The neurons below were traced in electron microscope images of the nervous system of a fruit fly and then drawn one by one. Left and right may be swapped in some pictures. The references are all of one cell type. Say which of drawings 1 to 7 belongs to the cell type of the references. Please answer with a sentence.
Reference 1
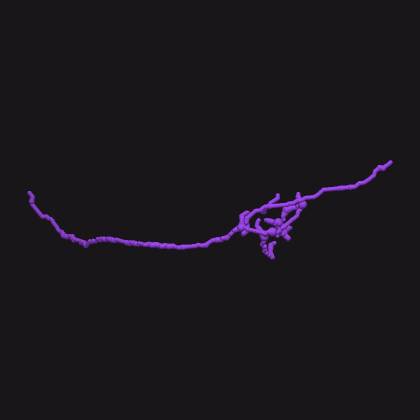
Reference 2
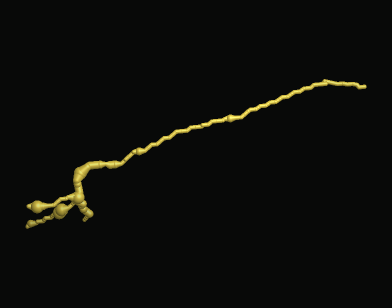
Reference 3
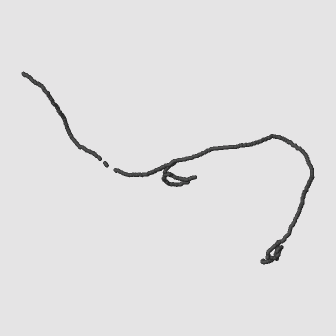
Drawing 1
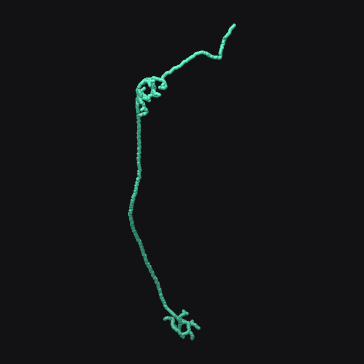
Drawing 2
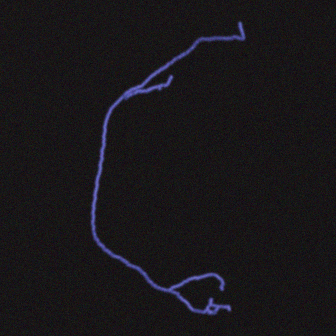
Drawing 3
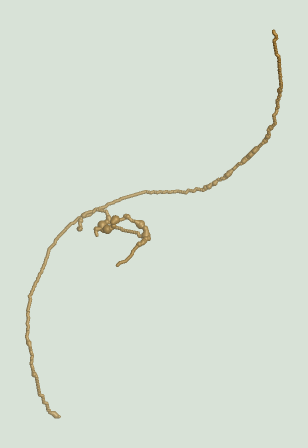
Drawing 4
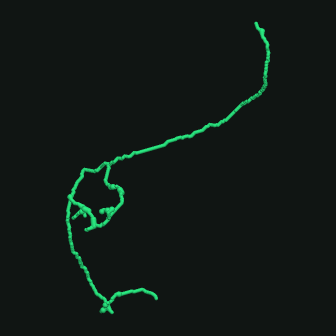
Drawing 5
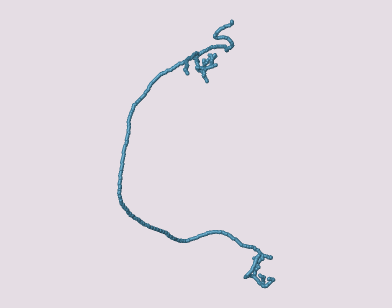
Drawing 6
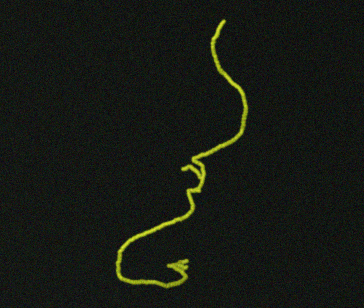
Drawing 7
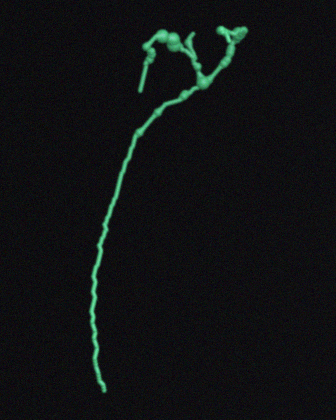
Drawing 6 shows a neuron of the same cell type.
